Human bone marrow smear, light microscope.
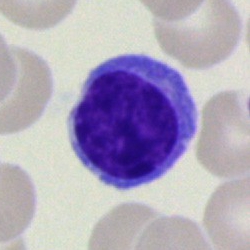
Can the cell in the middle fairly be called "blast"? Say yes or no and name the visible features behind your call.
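I'd settle on lymphocyte here rather than blast. What tips it is the chromatin, which is dark purple and coarsely clumped.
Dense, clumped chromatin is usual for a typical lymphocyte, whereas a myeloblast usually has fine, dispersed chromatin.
I also see no distinct nucleolus in the nucleus.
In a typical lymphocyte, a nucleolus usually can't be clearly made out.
The cytoplasm forms only a thin blue rim, slightly wider on the right than on the left.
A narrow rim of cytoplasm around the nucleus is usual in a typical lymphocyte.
There are no visible granules in the cytoplasm.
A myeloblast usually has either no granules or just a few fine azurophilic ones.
So the lack of granules doesn't count against blast, and it decides nothing. The outline, roughly round with a smooth edge, I simply note.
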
